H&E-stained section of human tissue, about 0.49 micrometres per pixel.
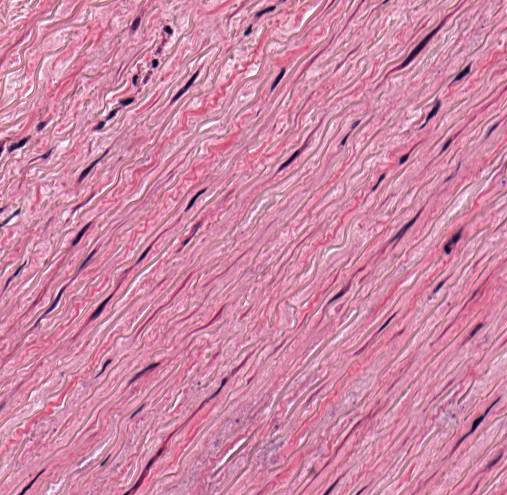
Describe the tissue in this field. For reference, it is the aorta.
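A fine, wavy course marks the fibres, rather than a straight one. Their nuclei are dark, slender and spindle-shaped, with long axes lying parallel to the fibres. These nuclei are sparse, scattered singly across the field.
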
